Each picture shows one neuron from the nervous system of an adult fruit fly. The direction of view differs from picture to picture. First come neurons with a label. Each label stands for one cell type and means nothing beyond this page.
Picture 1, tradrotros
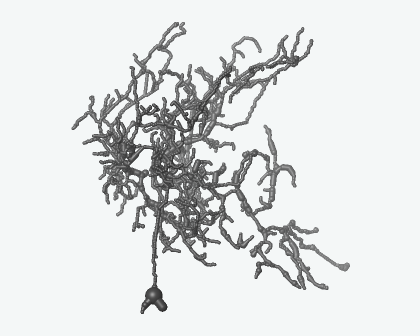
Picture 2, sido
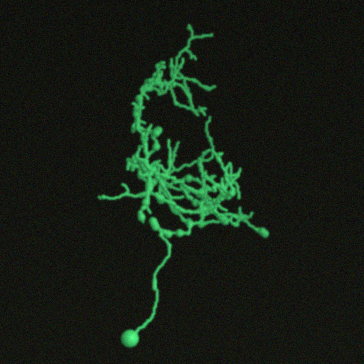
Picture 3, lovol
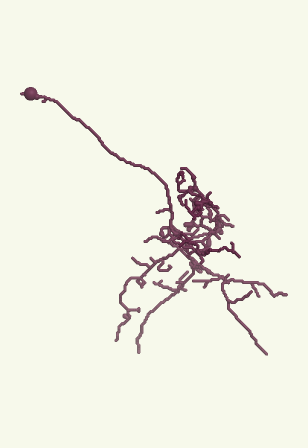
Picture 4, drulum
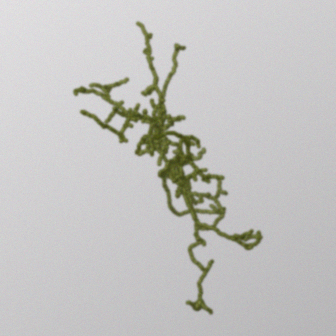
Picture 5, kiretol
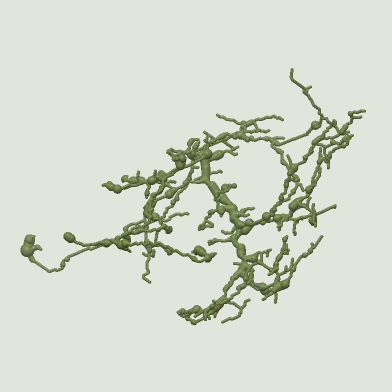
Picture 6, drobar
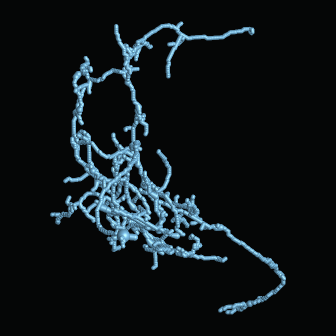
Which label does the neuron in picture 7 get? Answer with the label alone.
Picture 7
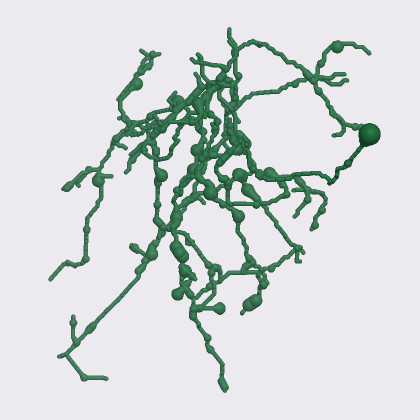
sido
